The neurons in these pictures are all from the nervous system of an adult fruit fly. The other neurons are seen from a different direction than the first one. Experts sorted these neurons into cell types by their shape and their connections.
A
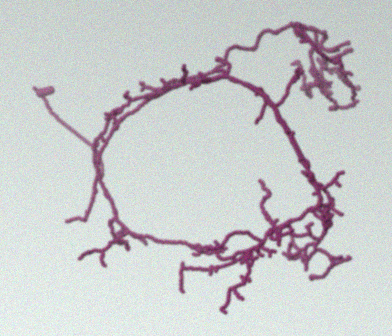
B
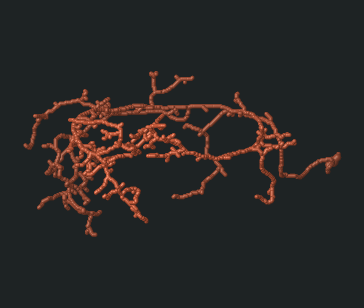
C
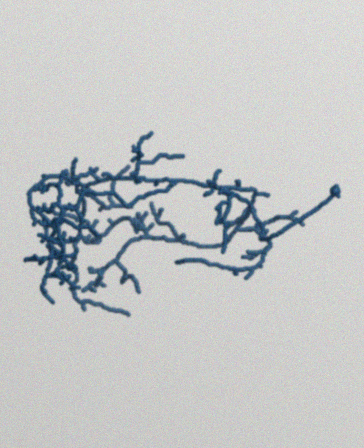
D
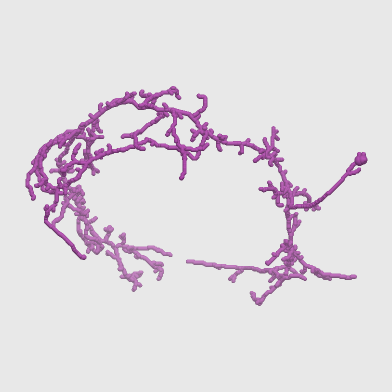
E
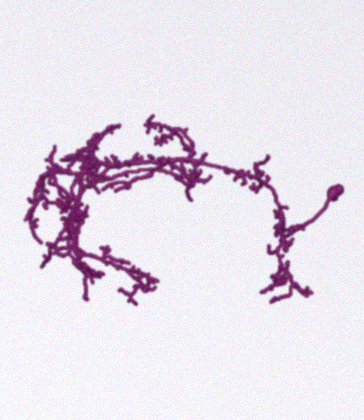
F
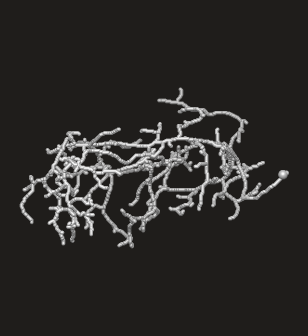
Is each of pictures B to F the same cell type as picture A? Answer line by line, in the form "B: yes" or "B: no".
B: yes
C: yes
D: no
E: no
F: yes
